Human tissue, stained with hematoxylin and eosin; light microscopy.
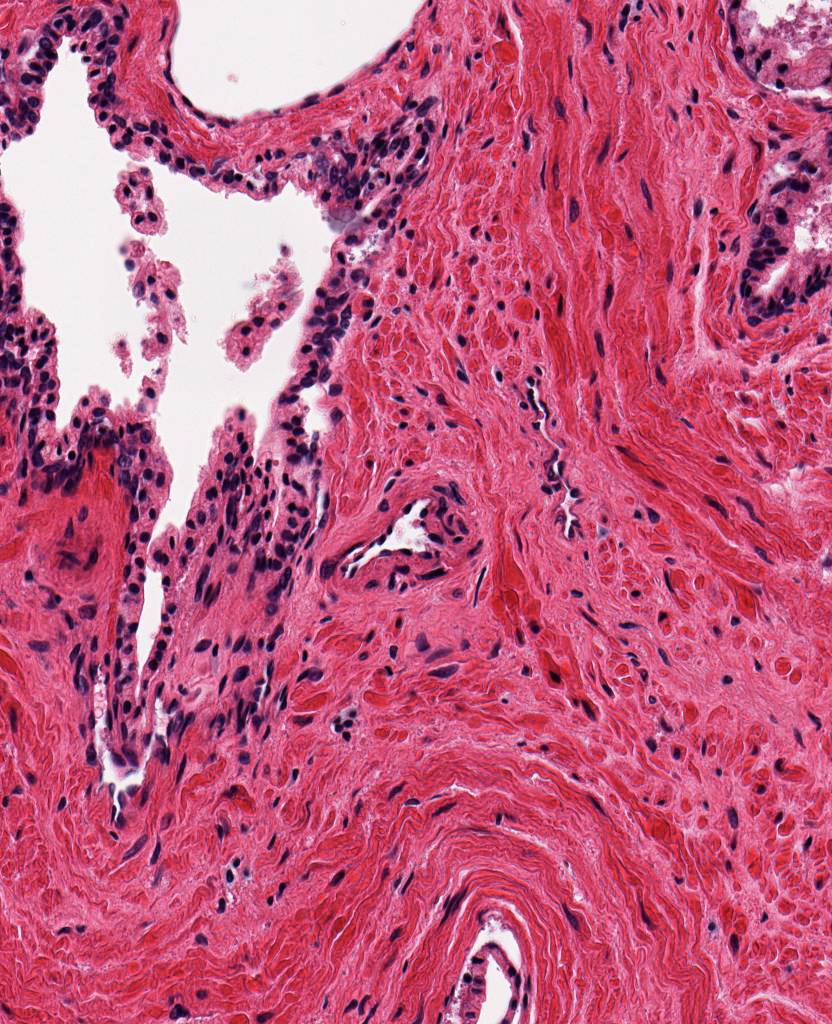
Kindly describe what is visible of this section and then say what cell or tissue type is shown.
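Crowded epithelium lines the upper-left lumen, dark oval nuclei stacked in more than one row. Bundles of bright eosinophilic smooth muscle with elongated nuclei form the stroma, curving and swirling. Near the centre, a small thin-walled vessel has a narrow slit-like lumen. Concentric stromal fibres ring a small second lumen at bottom centre. The tissue is prostate.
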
